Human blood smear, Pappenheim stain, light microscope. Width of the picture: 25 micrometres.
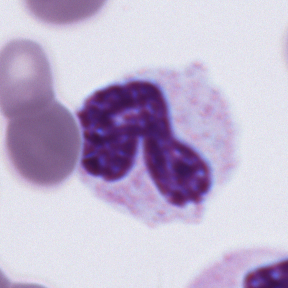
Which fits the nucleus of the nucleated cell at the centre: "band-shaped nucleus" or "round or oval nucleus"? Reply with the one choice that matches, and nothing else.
Band-shaped nucleus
